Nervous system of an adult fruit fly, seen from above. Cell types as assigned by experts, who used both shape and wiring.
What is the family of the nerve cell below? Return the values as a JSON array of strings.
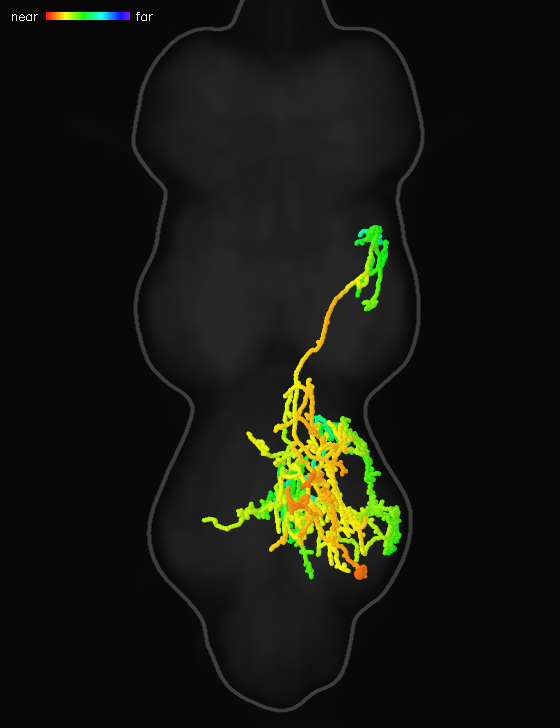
["hemilineage 12A"]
